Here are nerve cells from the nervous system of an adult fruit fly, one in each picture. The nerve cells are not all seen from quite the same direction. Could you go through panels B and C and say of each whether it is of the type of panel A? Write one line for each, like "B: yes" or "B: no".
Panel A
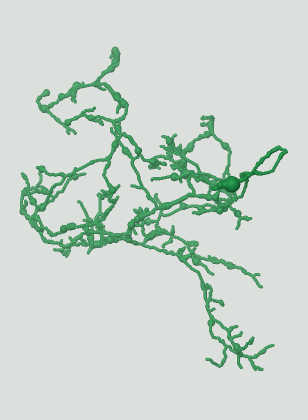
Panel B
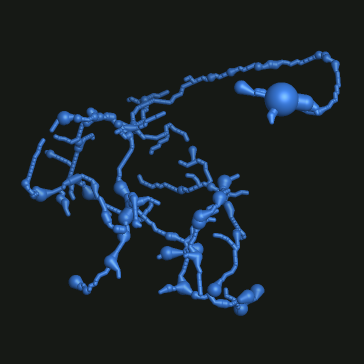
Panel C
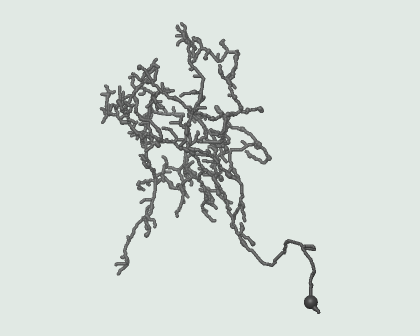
B: no
C: yes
